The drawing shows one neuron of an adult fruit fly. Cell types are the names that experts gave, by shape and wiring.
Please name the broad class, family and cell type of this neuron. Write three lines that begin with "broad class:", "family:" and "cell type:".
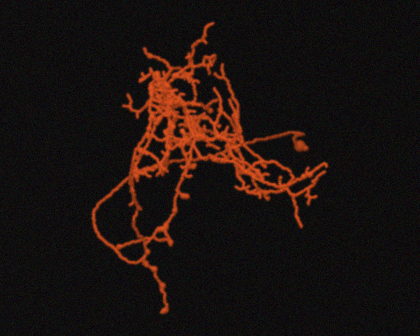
broad class: central-brain intrinsic neuron
family: hemilineage DL1_ventral
cell type: AVLP526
